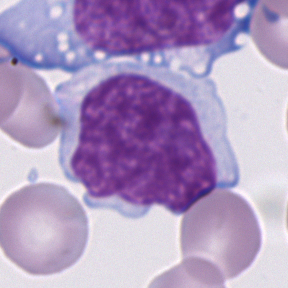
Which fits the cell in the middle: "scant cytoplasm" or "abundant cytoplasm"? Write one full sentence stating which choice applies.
A narrow rim is all the cytoplasm this cell has.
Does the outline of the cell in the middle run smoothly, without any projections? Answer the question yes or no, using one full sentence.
No, the edge of the cell is rough rather than smooth and even.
